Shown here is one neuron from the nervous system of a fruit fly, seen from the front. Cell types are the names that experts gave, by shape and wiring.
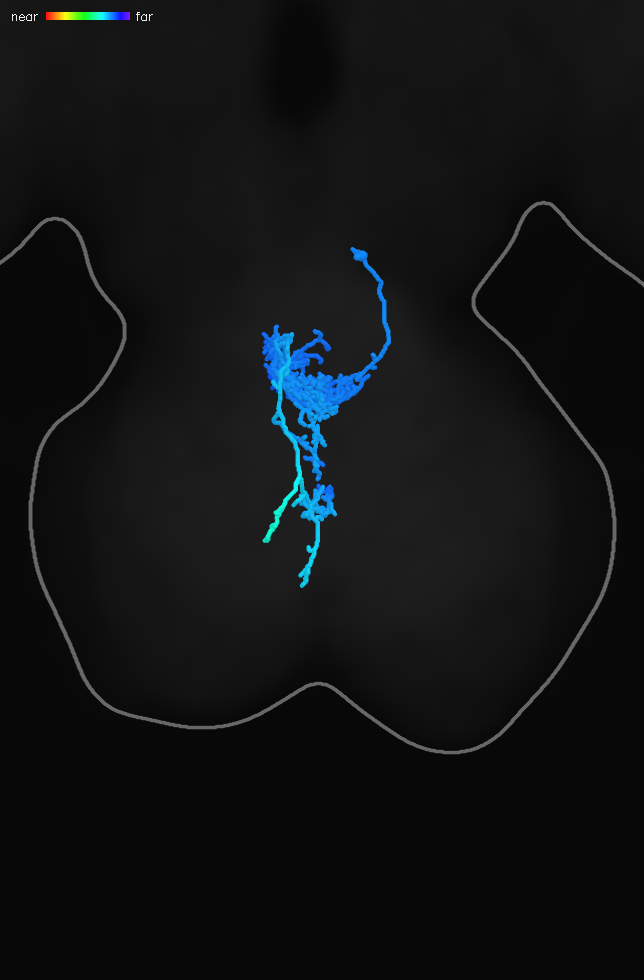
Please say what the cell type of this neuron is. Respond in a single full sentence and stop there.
The cell type held by this neuron is IN01A061.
